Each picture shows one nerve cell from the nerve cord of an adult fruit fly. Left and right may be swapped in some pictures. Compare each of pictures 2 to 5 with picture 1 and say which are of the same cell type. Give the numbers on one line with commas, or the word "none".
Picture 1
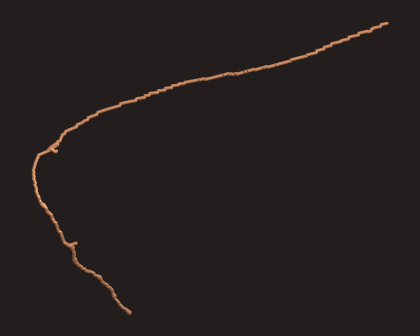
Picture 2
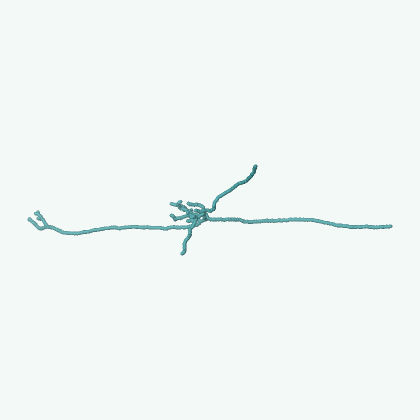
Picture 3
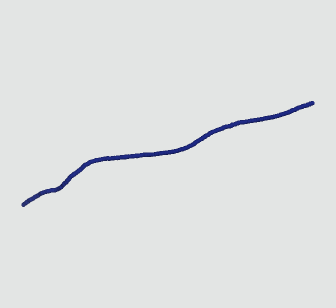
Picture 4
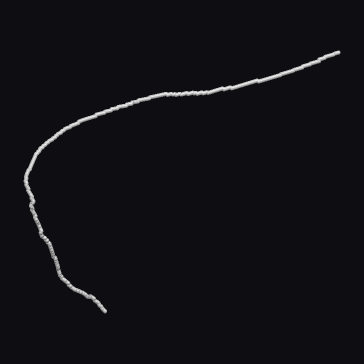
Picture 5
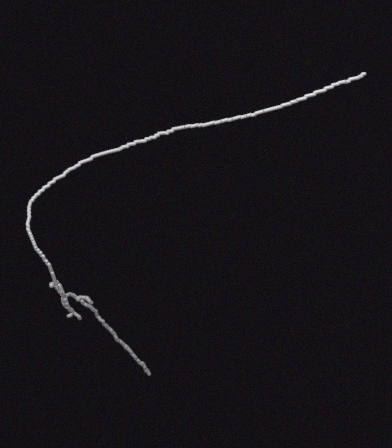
3, 4, 5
